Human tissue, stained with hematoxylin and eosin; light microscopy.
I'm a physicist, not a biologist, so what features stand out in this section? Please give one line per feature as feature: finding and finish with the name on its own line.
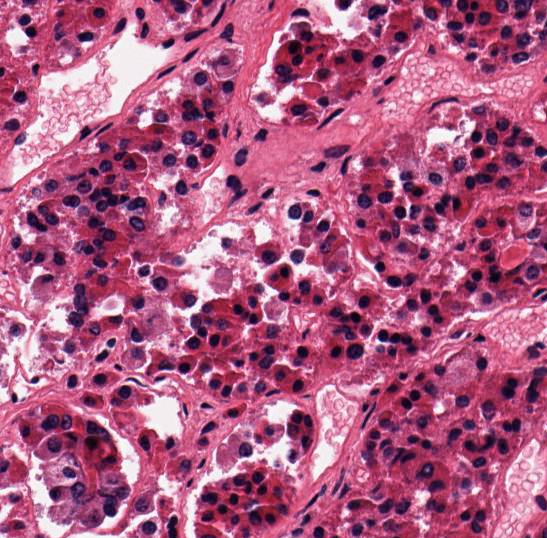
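Arrangement: nests and cords across the whole field, separated by thin pink septa
Cytoplasm: intensely red, eosinophilic in many nest cells
Nuclei: round, dark-staining, fairly uniform in size
Vessels: thin-walled channels packed with red blood cells between the nests, as at the upper left and right edge
Name: pituitary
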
